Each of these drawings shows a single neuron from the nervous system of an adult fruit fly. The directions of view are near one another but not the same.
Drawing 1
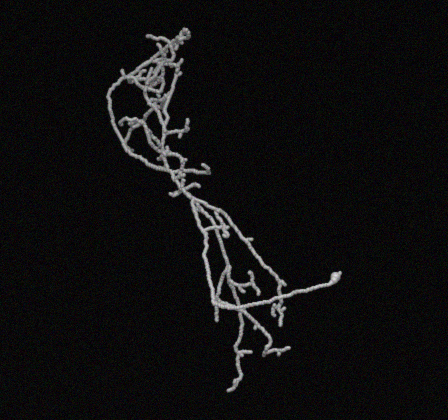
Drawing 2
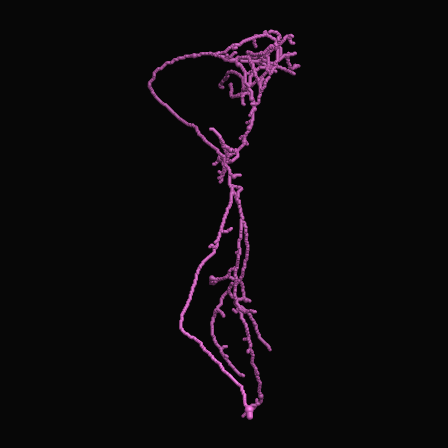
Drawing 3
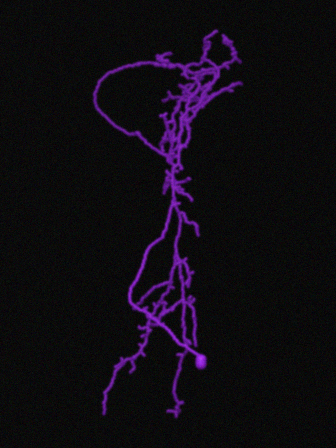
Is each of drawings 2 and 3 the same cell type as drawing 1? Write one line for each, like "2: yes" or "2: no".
2: yes
3: yes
